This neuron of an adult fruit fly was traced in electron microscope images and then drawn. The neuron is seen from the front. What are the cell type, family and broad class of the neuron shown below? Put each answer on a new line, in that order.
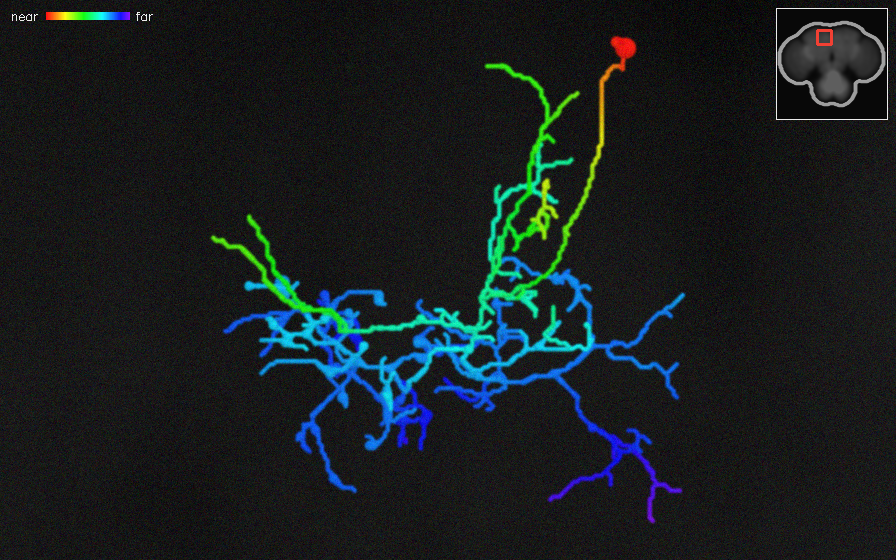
SMP072
hemilineage SMPad2
central-brain intrinsic neuron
